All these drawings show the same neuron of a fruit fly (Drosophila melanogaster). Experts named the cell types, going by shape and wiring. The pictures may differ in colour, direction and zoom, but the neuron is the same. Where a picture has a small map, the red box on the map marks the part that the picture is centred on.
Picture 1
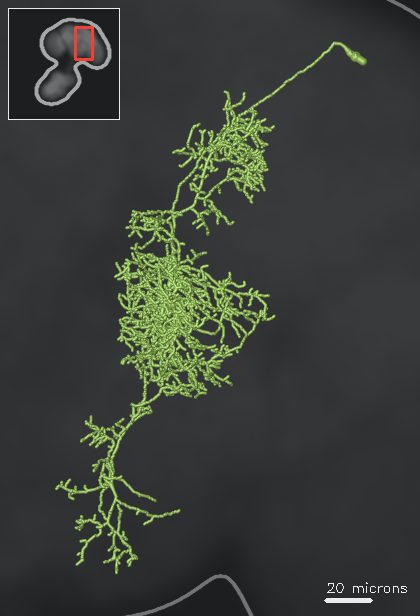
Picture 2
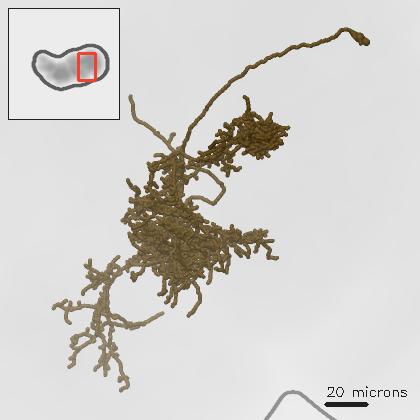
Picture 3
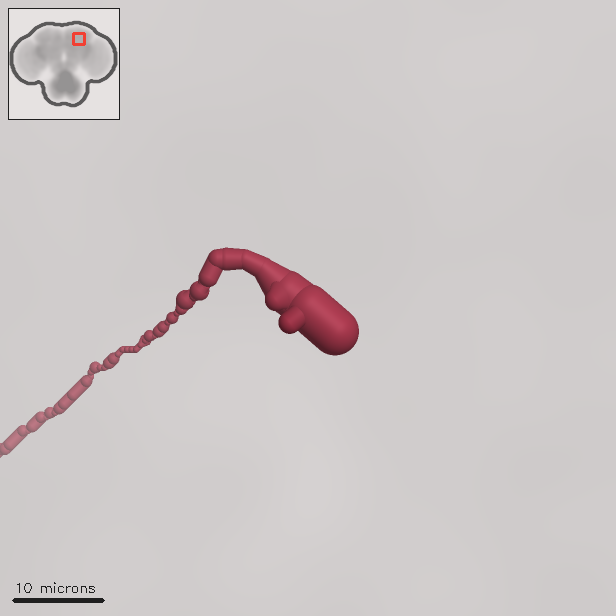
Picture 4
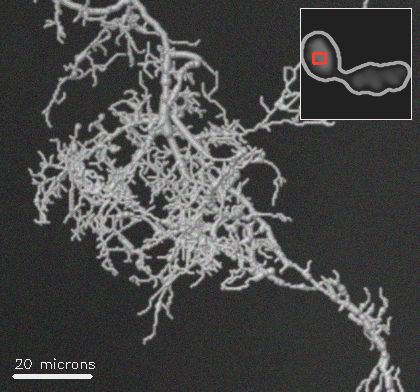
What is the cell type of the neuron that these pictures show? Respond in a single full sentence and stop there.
This neuron is categorized as cell type VES005.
